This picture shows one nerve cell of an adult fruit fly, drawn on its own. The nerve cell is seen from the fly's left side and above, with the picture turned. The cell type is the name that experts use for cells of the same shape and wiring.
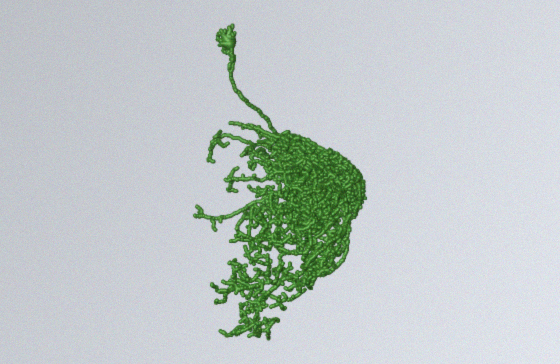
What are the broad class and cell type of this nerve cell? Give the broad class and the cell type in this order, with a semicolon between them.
central-brain intrinsic neuron; AVLP537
